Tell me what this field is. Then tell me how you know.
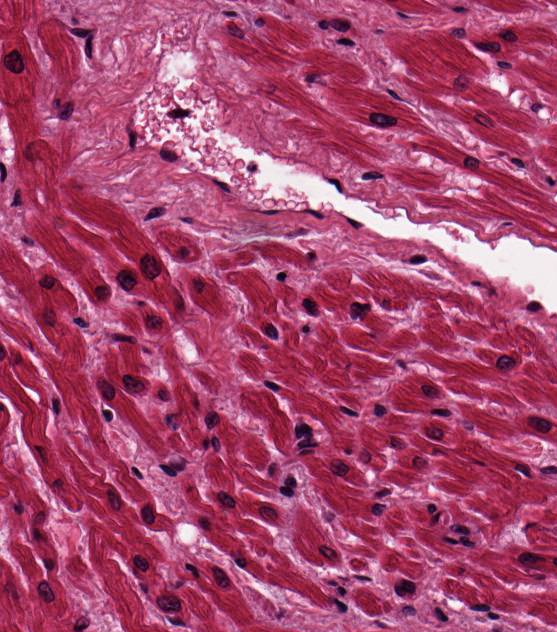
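This field mainly shows myocardium. Its muscle cells have single oval nuclei placed centrally in the fibres.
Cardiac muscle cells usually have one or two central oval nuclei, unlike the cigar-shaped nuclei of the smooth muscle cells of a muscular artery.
A narrow empty vessel lumen crosses the upper right diagonally, with a small cluster of red blood cells at its upper-left end.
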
